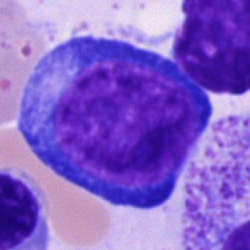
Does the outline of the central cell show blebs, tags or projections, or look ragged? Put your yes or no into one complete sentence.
No, the cell lacks a rough edge; its outline is smooth.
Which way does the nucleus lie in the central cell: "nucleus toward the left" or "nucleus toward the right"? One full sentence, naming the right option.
The nucleus is shifted toward the right of this cell.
